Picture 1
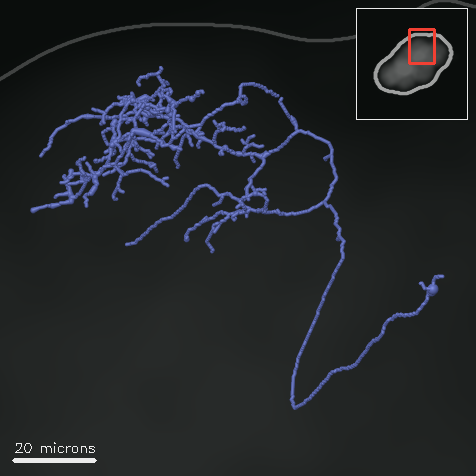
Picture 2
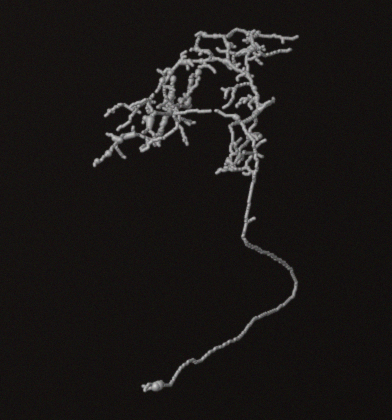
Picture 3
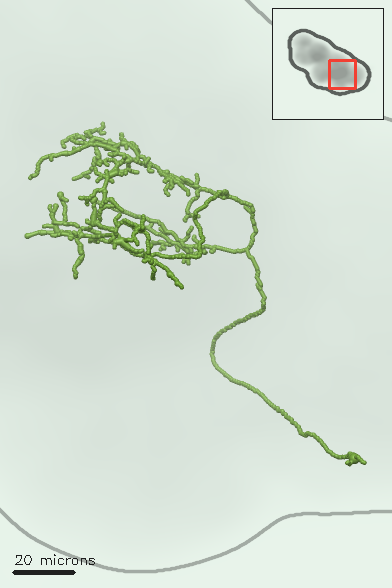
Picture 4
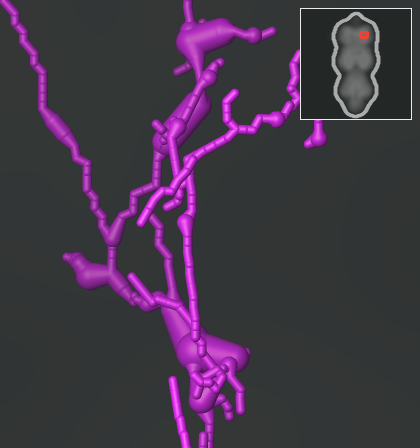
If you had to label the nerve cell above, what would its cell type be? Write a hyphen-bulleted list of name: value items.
- cell type: IN02A055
